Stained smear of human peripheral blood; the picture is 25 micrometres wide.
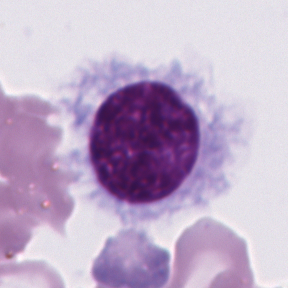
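Hairy cell in a stained peripheral blood smear: fine, hair-like projections fringe its pale greyish-blue cytoplasm all the way around the cell. No granules are visible in the cytoplasm, and no nucleolus can be seen in the nucleus of this hairy cell.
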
